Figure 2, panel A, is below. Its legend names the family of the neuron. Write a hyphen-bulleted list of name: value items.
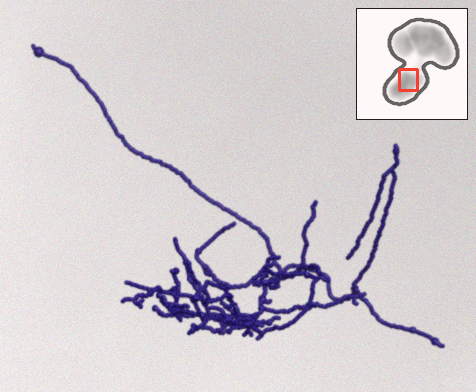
- family: hemilineage 23B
